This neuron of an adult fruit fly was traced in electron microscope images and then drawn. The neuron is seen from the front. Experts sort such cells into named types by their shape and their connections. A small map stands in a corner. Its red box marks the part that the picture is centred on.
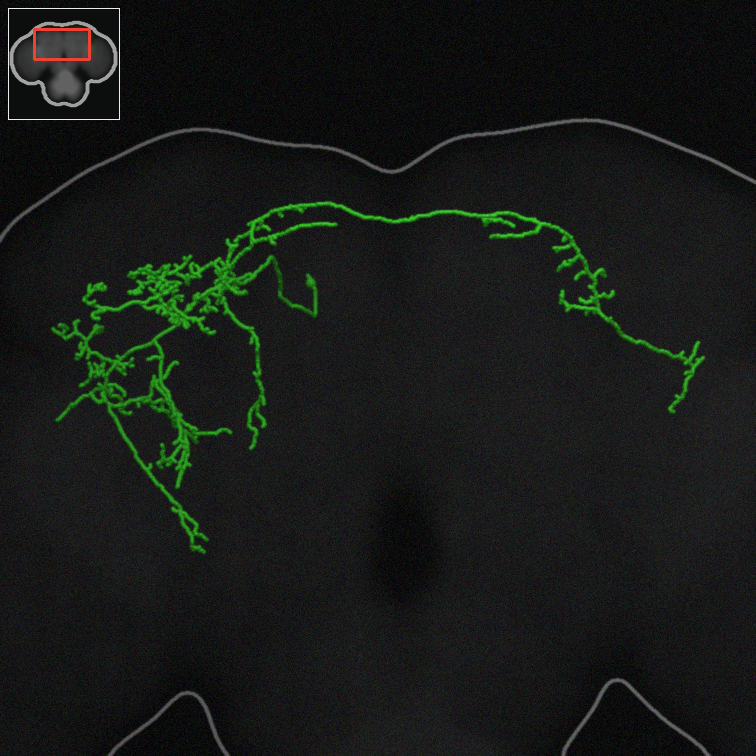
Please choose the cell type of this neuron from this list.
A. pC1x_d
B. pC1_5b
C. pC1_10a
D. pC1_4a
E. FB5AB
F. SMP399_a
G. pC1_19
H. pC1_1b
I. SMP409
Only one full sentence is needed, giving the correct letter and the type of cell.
Here the neuron is of cell type pC1_1b, corresponding to option H.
